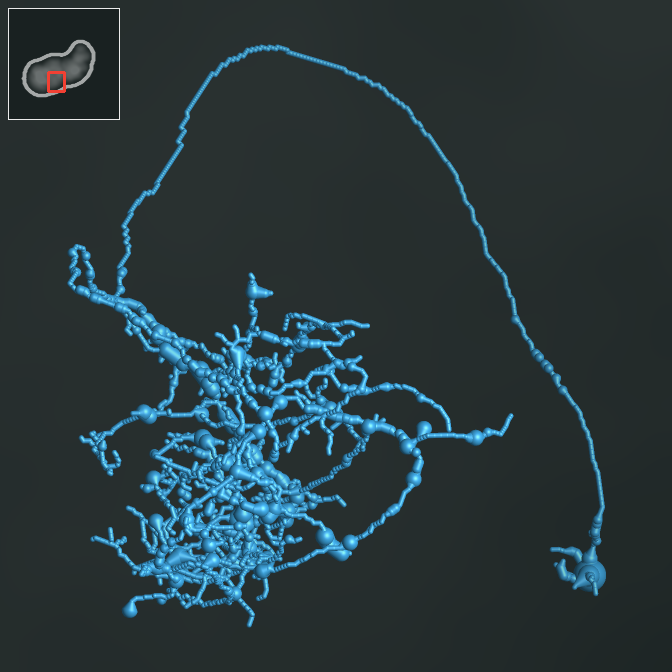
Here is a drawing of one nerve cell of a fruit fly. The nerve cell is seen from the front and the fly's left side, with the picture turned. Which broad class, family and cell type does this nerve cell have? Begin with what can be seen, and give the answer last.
The picture shows dozens of branch ends. In this view it is about as wide as it is tall. Its broad class is central-brain intrinsic neuron. The family is hemilineage LB5. The cell type is GNG453.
